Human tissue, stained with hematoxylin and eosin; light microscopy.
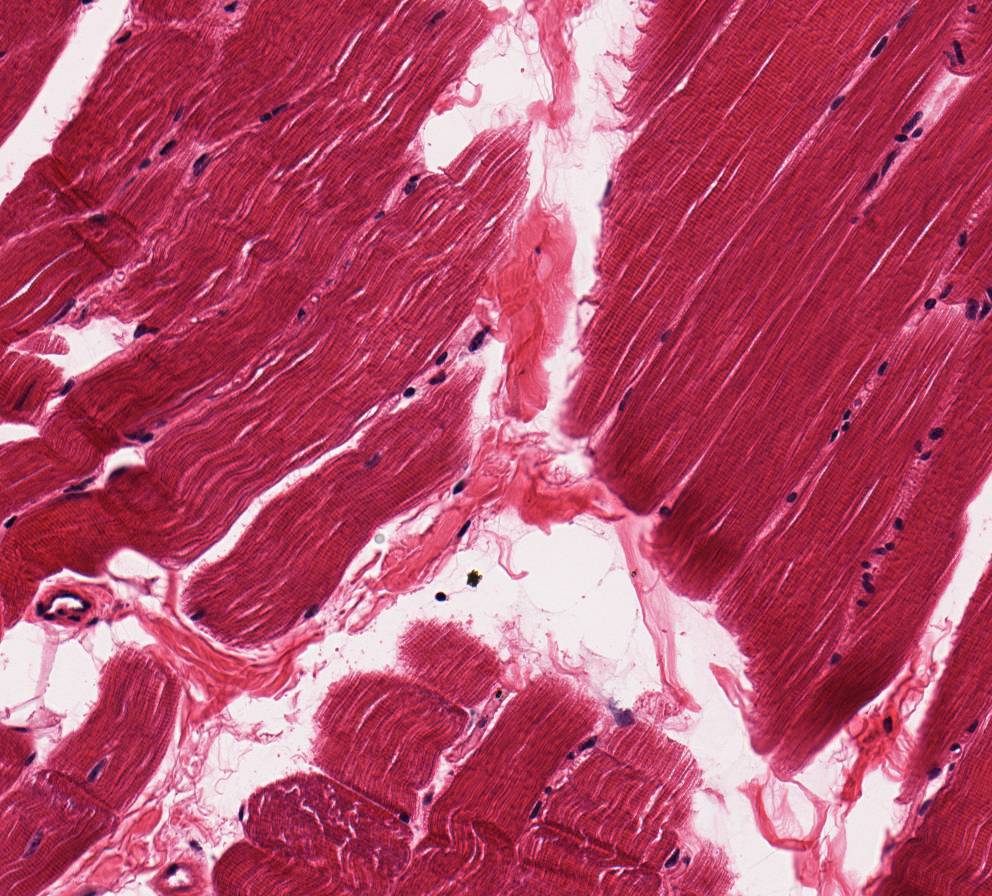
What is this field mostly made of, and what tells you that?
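Skeletal muscle. Bundles of long striated fibres fill most of the field; fine cross-striations cross deep red cytoplasm. Nuclei small, dark, elongated, at fibre edges rather than centres.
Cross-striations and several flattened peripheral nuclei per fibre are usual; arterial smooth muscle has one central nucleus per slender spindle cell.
Central pale band: loose, wavy, pale pink collagen with wide clear spaces.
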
